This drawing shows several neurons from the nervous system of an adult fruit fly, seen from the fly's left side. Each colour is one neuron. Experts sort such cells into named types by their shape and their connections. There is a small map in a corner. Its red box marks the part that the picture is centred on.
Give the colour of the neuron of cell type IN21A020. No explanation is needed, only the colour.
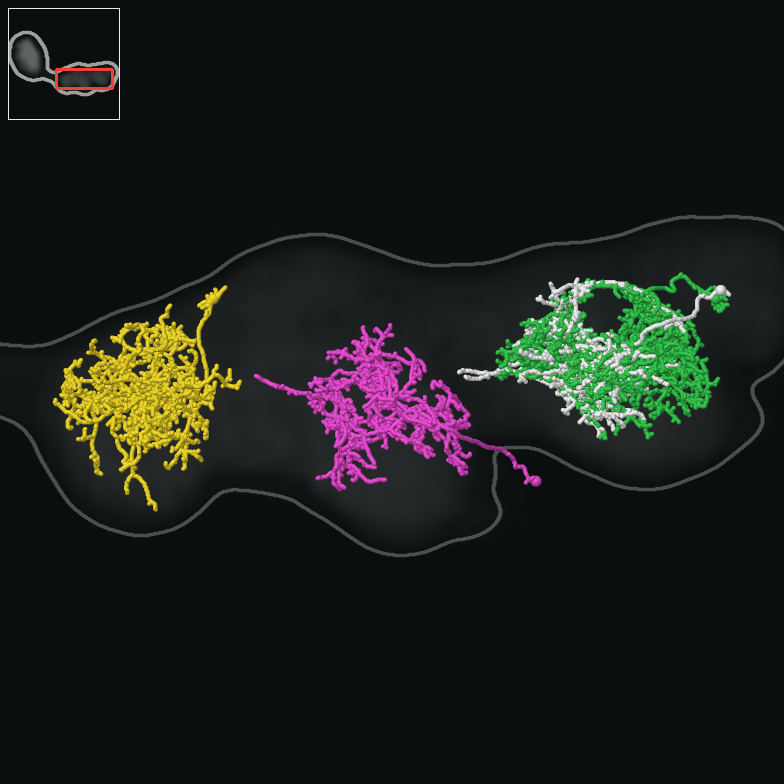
magenta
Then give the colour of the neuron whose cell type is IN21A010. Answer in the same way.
yellow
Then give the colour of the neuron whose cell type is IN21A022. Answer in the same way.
white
